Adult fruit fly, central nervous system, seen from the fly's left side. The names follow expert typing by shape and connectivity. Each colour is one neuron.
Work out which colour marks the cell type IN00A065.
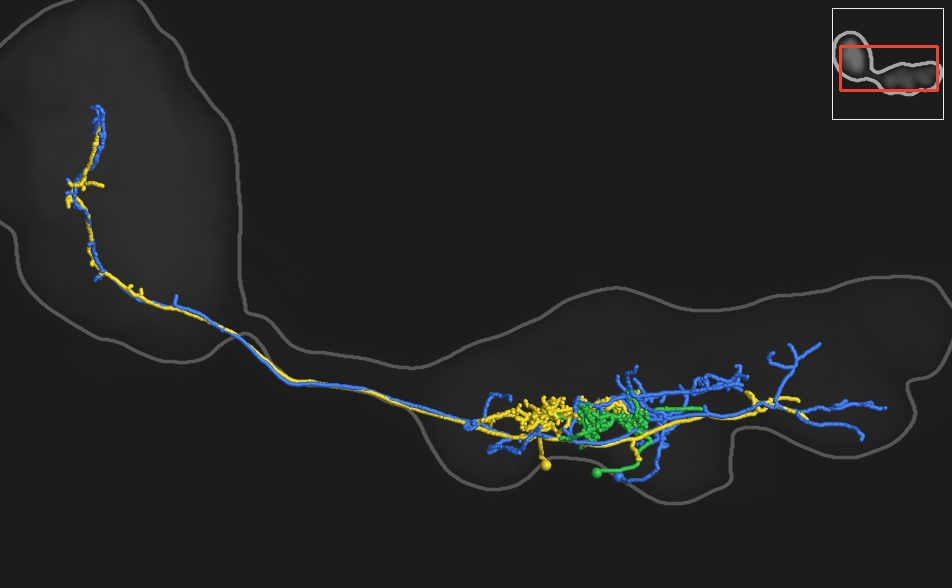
green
